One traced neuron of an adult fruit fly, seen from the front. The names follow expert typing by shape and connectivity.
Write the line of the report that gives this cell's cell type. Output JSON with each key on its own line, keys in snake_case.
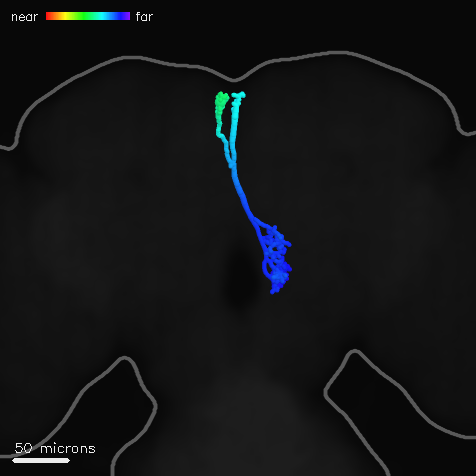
{
 "cell_type": "OCG01d"
}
